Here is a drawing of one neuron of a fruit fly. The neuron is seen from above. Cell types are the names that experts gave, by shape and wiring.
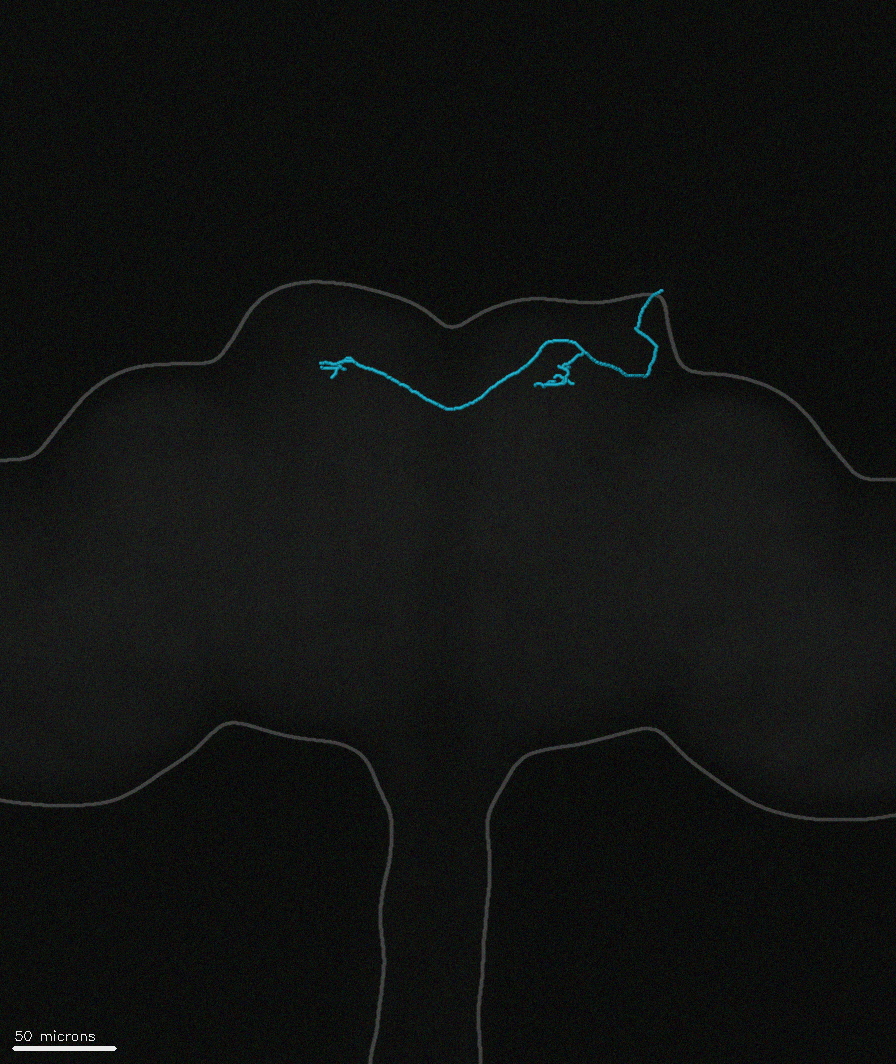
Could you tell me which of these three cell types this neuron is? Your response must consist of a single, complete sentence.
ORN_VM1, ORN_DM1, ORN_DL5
The neuron here falls under cell type ORN_DL5.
